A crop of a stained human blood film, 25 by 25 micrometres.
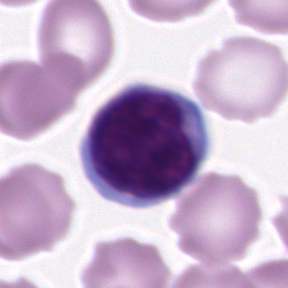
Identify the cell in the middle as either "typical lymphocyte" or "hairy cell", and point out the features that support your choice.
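Typical lymphocyte, not hairy cell.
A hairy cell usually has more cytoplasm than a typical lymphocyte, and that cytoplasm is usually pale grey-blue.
Here the cytoplasm is only a thin rim, widest at the lower left, and the nucleus fills about 70% of the cell's area. Cytoplasm colour: pale blue. Also seen: round, smooth cell outline; dark purple chromatin in coarse clumps. Cell about 11 micrometres across; nucleus about 9 micrometres across, round in outline.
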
